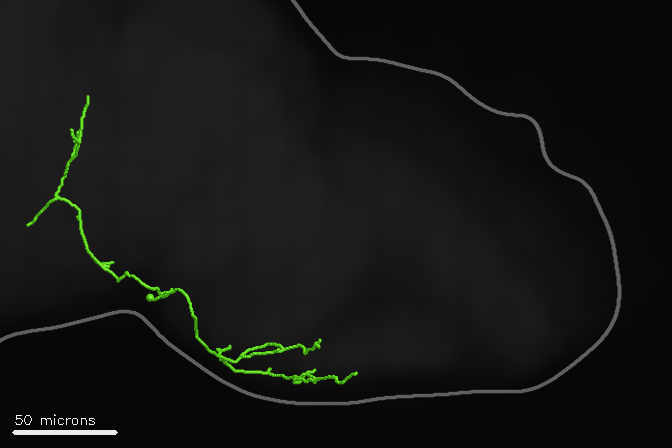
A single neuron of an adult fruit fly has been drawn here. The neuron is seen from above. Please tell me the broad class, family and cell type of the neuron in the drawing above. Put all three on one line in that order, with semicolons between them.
visual centrifugal neuron; LPT; LPT112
